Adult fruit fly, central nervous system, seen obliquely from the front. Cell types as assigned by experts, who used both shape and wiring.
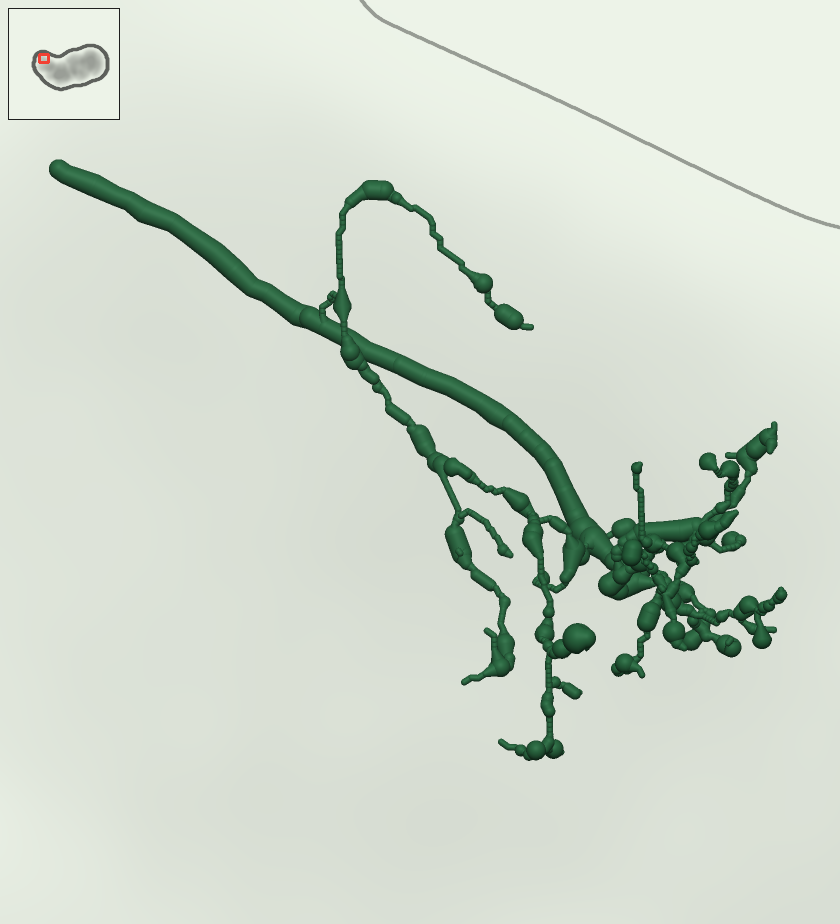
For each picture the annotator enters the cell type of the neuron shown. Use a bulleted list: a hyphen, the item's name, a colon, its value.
- cell type: SNxx10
